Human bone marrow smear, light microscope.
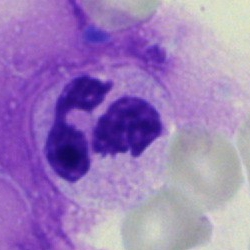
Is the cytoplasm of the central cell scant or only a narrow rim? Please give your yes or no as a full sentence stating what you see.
No, its cytoplasm is plentiful, not scant.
